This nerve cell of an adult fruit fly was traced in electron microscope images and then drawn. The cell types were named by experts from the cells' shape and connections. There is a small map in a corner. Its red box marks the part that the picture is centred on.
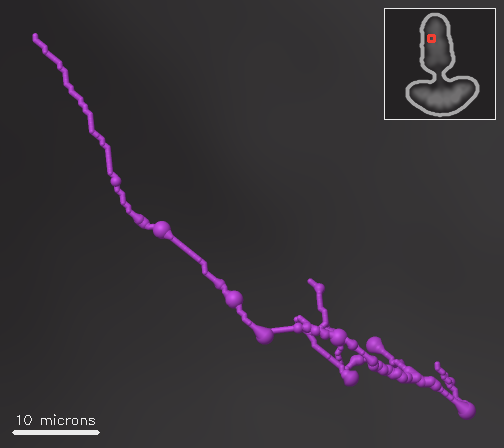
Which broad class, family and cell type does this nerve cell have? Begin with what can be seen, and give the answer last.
It lies in the nerve cord. From left to right in the picture it spans about 50 microns. There are a dozen or fewer branch ends. It is a sensory neuron entering the nerve cord. The name of its family is class mechanosensory tactile. Its cell type is SNta25.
